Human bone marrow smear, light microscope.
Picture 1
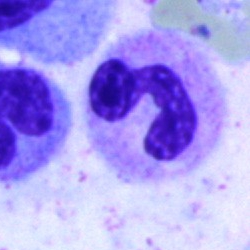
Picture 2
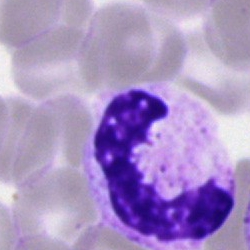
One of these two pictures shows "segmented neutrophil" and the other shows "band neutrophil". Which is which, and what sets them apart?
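The segmented neutrophil is in picture 1, the band neutrophil in picture 2. Both cells have dark purple, coarsely clumped chromatin, and neither nucleus shows nucleoli. In picture 1 the outline is round and smooth, and the cytoplasm contains no vacuoles. Another nucleated cell, with a curved nucleus, lies close by on its left. In picture 2 the roughly round cell holds a single unsegmented nucleus curved into a C, its open side facing the upper right.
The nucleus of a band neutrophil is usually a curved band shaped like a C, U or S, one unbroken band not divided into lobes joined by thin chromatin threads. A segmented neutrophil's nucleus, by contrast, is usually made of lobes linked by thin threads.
Pale, non-nucleated red cells surround the cell in picture 2.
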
